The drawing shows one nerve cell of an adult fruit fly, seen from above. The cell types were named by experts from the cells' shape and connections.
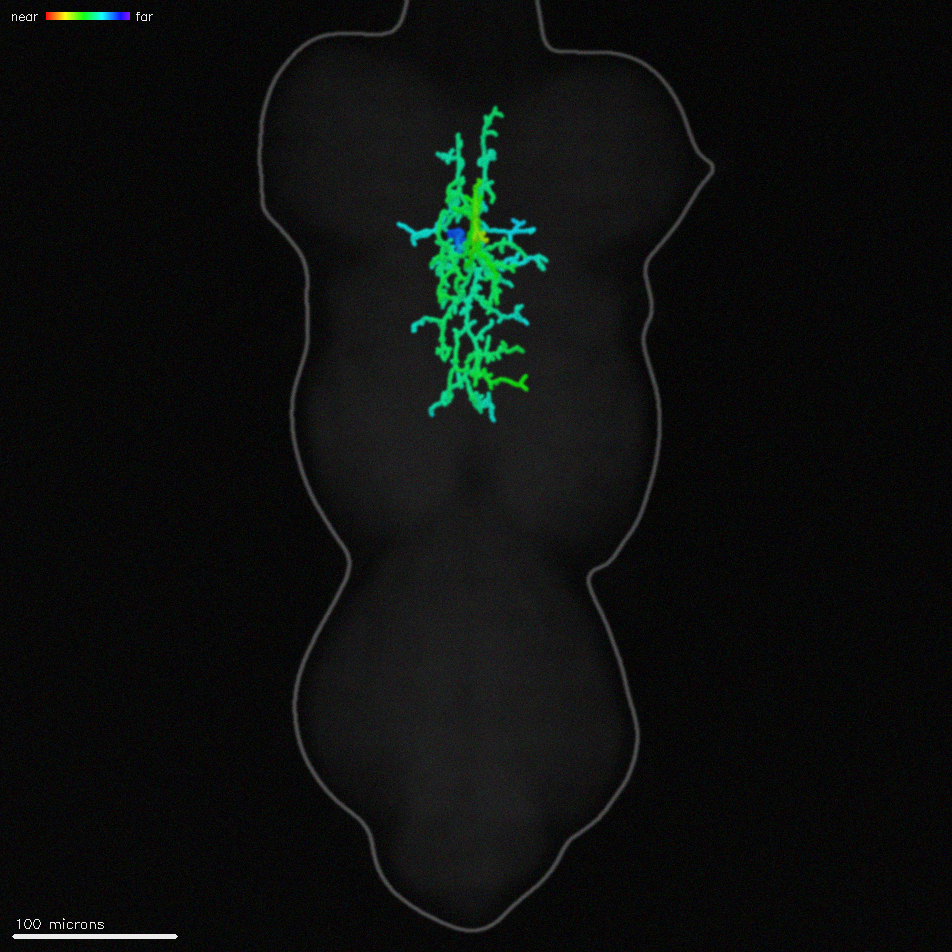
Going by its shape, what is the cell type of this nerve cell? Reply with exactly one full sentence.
This particular nerve cell has the cell type IN00A035.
